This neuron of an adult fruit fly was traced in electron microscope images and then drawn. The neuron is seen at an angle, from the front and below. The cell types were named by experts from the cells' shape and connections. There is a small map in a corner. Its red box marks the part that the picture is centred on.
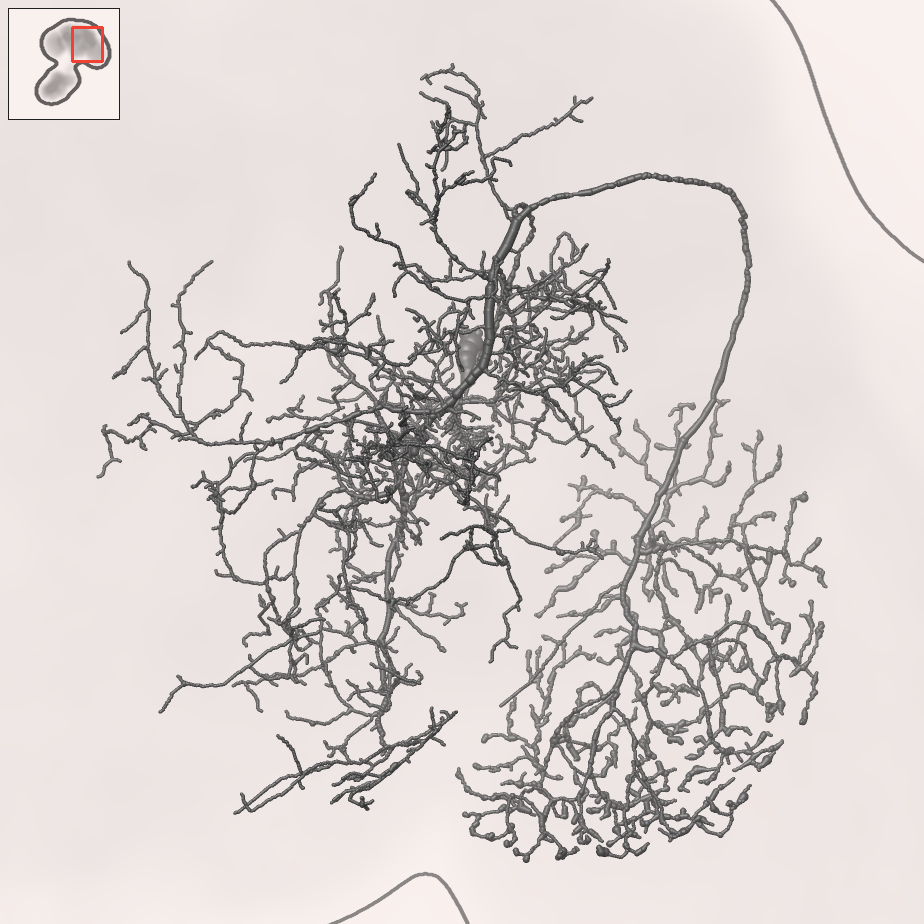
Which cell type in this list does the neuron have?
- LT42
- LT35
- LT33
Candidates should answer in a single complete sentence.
This neuron is classified under the cell type LT42.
